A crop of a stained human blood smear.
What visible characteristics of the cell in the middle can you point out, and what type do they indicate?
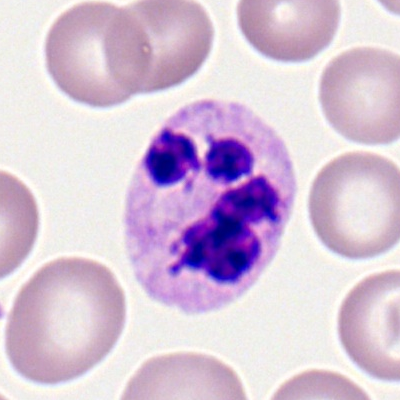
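Look at the outline first: a smooth oval, a bit taller than it is wide. The nucleus is split into at least three separate lobes, and you won't find any nucleoli in them. Fine, faint lilac granules sit in the cytoplasm. That's a segmented neutrophil.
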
